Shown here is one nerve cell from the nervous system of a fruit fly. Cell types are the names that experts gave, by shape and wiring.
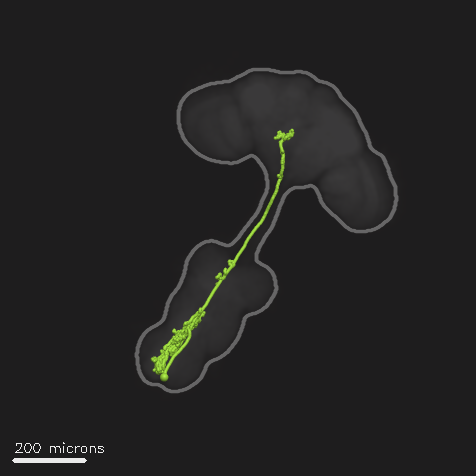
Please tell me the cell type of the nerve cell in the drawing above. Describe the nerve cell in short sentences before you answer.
It reaches both the brain and the nerve cord, passing through the neck. By the scale bar it is about 700 microns tall in this view. Its broad class is ascending neuron. The cell type is AN06B039.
